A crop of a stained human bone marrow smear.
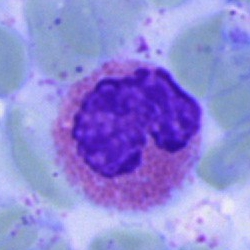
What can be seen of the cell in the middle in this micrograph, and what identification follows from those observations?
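You'll see a roughly round cell with a smooth outline. Its chromatin is dark purple and coarsely clumped. There's a fair amount of pink cytoplasm, widest below the nucleus, and it's filled with fine pinkish granules spread evenly through it. That's an eosinophil.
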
